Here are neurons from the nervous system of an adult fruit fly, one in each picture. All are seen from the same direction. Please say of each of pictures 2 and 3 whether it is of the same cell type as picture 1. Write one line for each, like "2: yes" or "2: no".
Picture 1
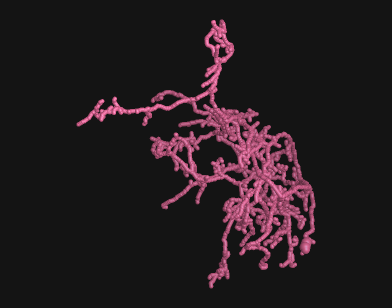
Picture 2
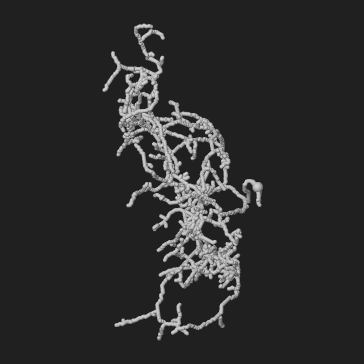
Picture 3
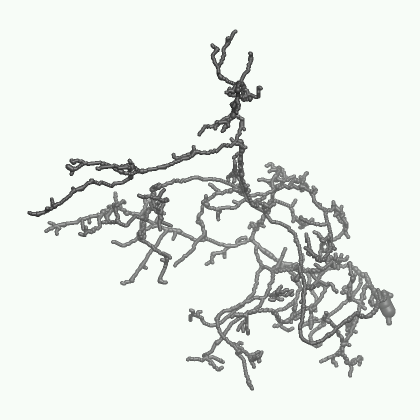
2: no
3: yes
